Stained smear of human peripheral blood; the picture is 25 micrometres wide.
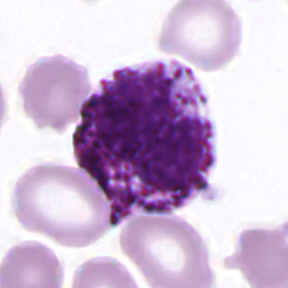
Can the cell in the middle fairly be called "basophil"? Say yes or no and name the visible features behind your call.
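Granules lie over the nucleus here and hide its outline.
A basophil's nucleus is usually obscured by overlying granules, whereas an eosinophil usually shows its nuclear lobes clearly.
So that feature goes with basophil and against eosinophil. The outline is roughly round but bumpy where granules sit along the edge, and red cells lie around it on several sides. Basophil fits, then.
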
